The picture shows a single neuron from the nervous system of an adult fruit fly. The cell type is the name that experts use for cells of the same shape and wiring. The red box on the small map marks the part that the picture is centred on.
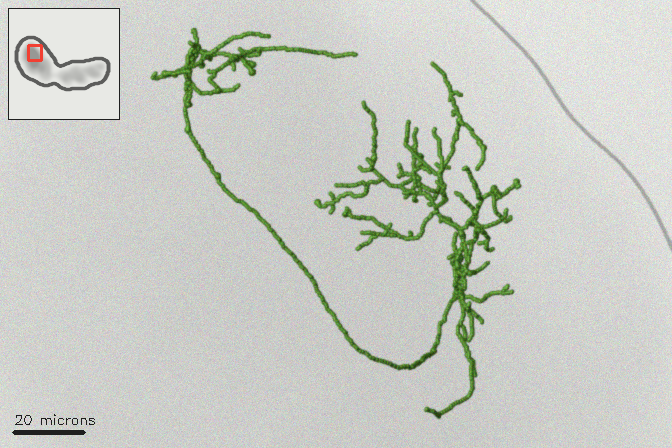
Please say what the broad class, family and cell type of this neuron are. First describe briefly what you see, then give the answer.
By the scale bar it is about 110 microns tall in this view. The picture shows dozens of branch ends. It is a central-brain intrinsic neuron. Its family is hemilineage LHl2_dorsal. The cell type is SLP128.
